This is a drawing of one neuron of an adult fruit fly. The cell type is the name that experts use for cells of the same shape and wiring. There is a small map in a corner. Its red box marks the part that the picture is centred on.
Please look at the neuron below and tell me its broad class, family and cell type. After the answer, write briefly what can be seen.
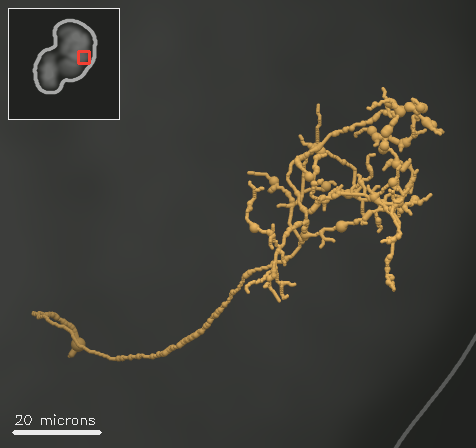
This is a central-brain intrinsic neuron. Its family is hemilineage SLPal3_and_SLPal4_dorsal. Its cell type is SLP198. The cell body is at the lower left of the picture. By the scale bar it is about 95 microns wide in this view. Dozens of branch ends can be seen.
